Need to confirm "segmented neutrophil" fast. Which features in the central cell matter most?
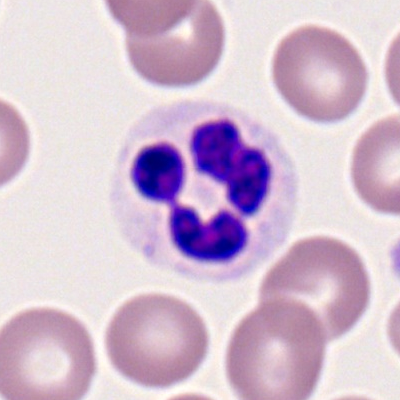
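This cell has a round, smooth outline and abundant cytoplasm of a pale pinkish-lilac colour. Its nucleus is made up of lobes arranged around a central patch of pale cytoplasm, and the chromatin is dark purple and coarsely clumped.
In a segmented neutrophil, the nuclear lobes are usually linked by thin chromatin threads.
The lobed nucleus seen here goes with that name.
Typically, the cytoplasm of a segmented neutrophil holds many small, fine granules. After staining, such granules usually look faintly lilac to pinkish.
The pale pinkish-lilac tone of the cytoplasm in this cell is in keeping with that colouring.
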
